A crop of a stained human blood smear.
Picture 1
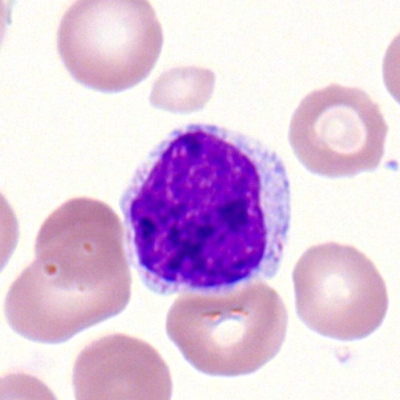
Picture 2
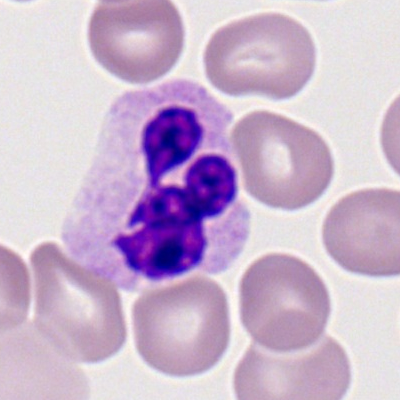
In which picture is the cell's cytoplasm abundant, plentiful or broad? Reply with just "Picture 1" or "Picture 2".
Picture 2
